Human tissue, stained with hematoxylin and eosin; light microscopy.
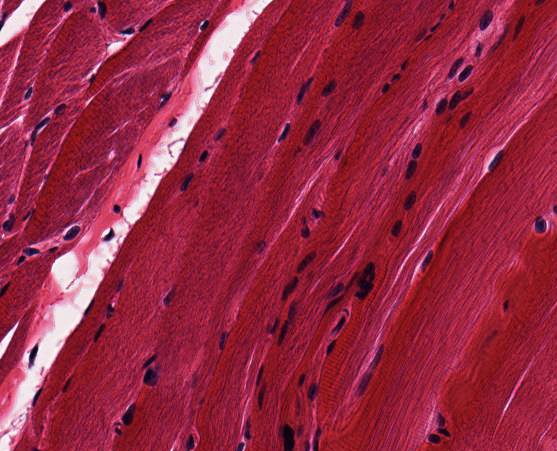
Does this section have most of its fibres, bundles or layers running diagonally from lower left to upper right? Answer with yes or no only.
Yes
